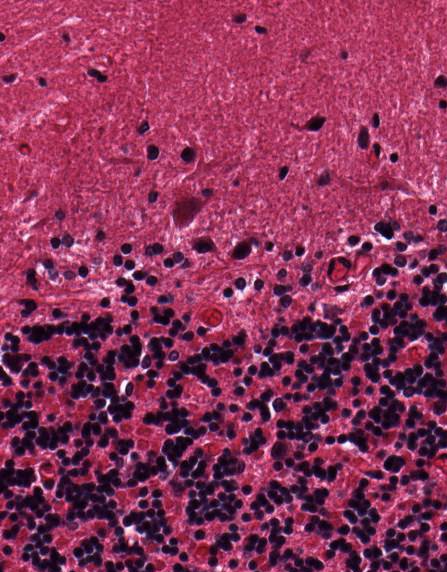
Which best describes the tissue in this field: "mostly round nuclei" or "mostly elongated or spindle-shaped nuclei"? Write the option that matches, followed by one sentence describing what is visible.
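Mostly round nuclei. The lower zone is packed with small, round, dark blue nuclei that have very little visible cytoplasm around them.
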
